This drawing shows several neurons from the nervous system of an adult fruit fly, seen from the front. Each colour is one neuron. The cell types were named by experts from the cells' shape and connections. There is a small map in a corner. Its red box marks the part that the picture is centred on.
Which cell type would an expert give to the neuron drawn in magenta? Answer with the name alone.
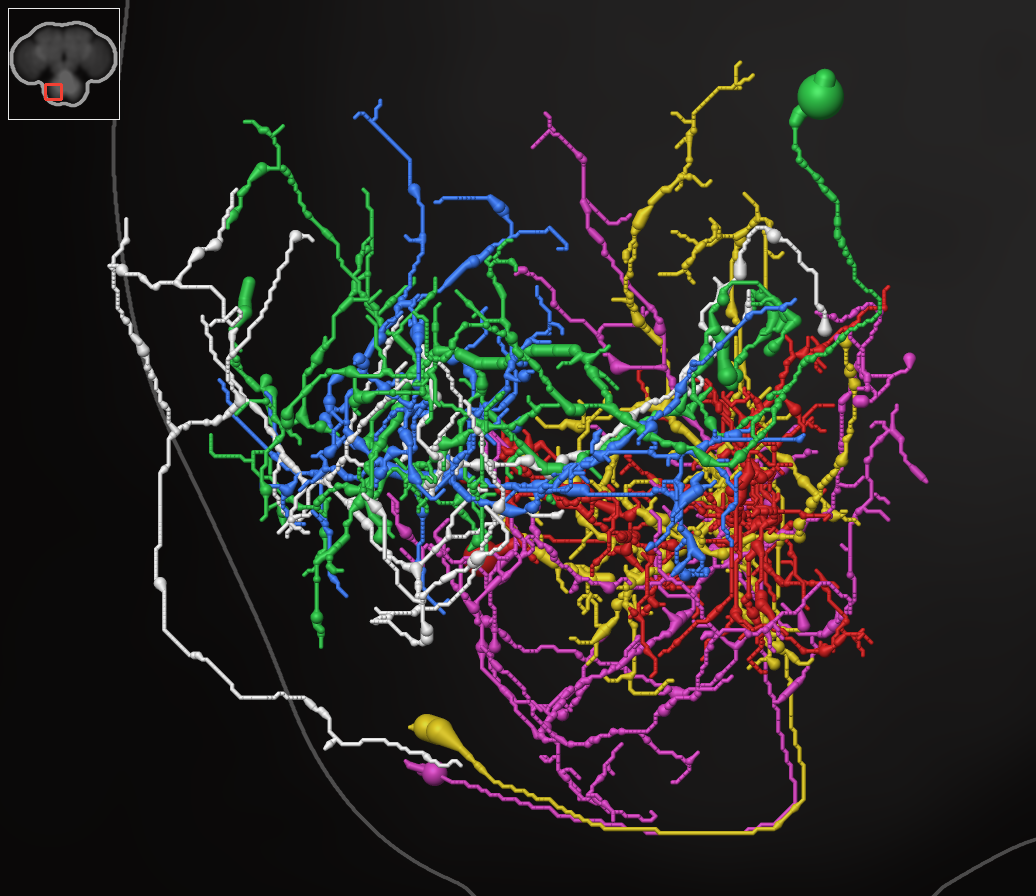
IN20A.22A078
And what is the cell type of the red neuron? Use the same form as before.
IN20A.22A058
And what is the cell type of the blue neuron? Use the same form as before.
IN20A.22A056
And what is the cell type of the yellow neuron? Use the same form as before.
IN20A.22A053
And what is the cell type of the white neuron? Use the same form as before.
IN20A.22A071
